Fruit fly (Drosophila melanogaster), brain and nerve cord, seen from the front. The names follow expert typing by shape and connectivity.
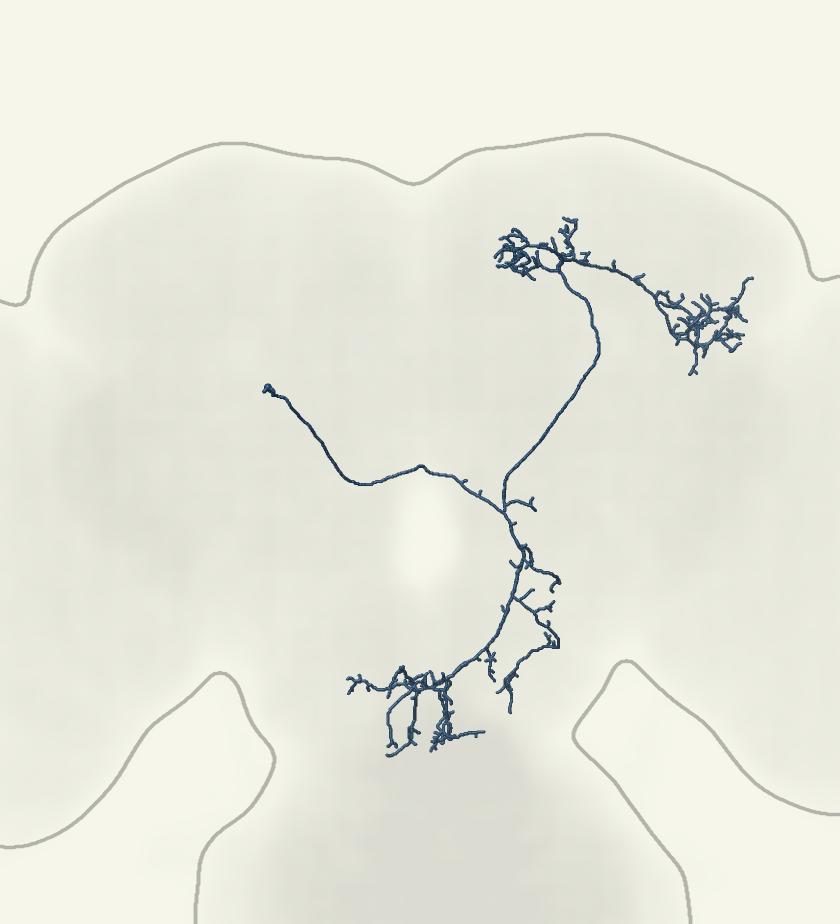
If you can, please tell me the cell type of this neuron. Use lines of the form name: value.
cell type: mALB3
